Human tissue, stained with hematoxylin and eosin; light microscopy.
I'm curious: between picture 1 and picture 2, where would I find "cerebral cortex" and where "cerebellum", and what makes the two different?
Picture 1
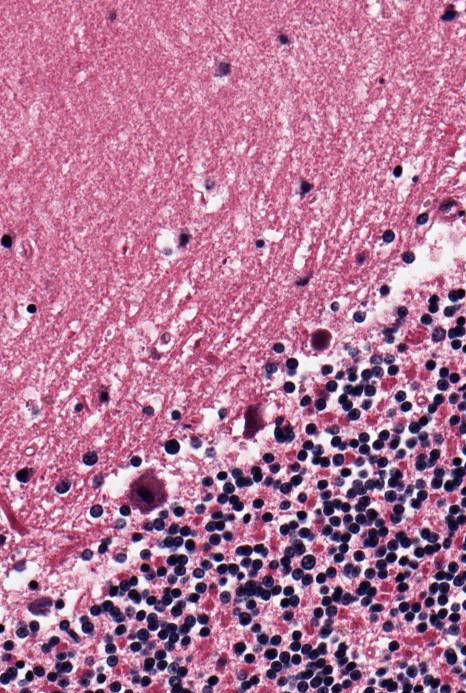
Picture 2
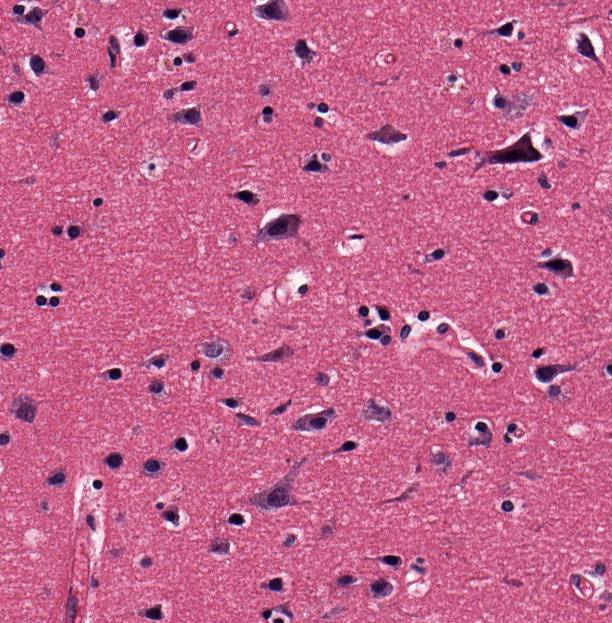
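What I have in picture 1 is cerebellum; picture 2 is cerebral cortex. In the cerebellum the field splits on a diagonal: a pale pink, finely fibrillary neuropil with only a few small nuclei at upper left, and at lower right a dense layer crowded with small, round, dark blue nuclei with scant cytoplasm, dotted with small pale pink cell-free patches.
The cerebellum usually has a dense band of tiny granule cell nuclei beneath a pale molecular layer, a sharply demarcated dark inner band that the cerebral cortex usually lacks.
The cerebral cortex shows no layering that I can see: cells lie singly in an evenly pink, finely granular neuropil, with no glands, sheets or collagen bundles. Most are small, with round, dark-staining nuclei and scant cytoplasm, though some larger ones are triangular neurons with a tapering process, in the upper right and lower centre, for instance.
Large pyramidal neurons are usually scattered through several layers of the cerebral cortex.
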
